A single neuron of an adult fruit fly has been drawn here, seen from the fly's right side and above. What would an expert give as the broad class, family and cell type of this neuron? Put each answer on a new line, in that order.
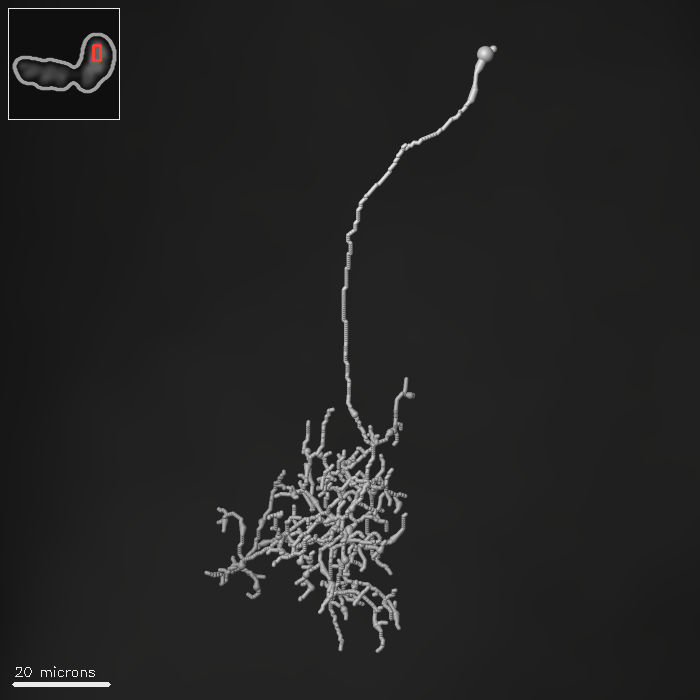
visual projection neuron
hemilineage VPNd2
LC10b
